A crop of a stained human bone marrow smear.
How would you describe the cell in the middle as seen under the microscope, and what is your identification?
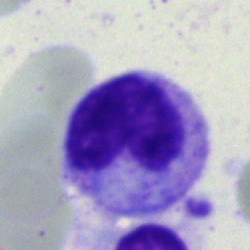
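Nucleus indented, notch facing downward. Outline round, smooth. Cytoplasm pale lilac, with fine, faint granules. Band neutrophil.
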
